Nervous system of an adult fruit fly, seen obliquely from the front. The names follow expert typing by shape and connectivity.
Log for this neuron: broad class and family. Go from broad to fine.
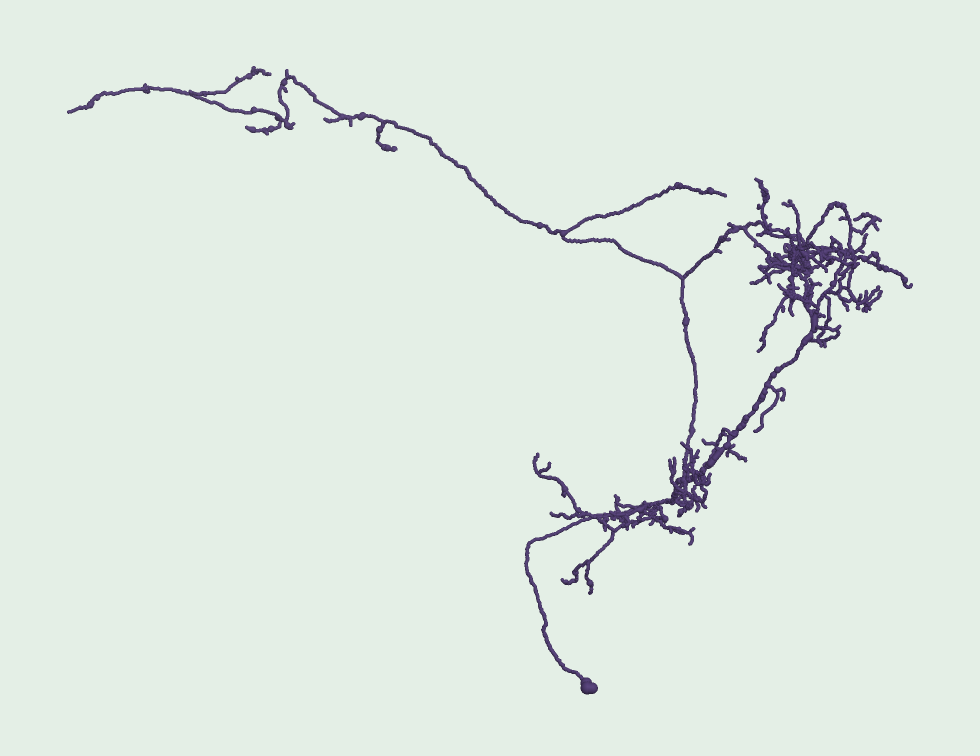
central-brain intrinsic neuron; hemilineage LALv1_ventral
